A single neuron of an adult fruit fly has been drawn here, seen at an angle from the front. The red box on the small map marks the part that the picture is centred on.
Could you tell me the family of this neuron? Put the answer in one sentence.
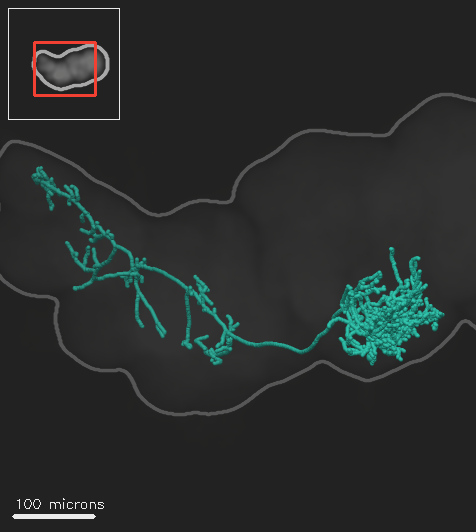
The family is DNg.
